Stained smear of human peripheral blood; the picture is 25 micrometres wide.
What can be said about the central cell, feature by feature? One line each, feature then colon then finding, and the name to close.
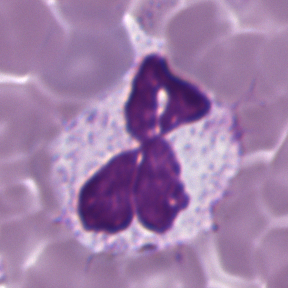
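Nucleus: several separate lobes, joined by narrow links near the cell's centre
Top lobe: look for a small clear hole through its middle
Cytoplasm: a wide, pale pinkish-white rim around the lobes
Outline: roughly round, edge finely ragged
Cell type: segmented neutrophil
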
